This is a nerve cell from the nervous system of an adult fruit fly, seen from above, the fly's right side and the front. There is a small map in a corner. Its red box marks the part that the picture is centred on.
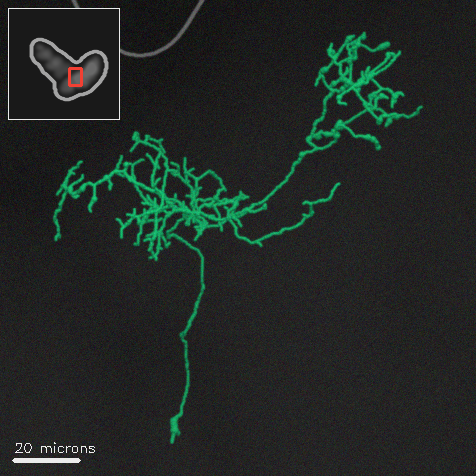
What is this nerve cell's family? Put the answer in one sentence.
The family is hemilineage LHa2.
